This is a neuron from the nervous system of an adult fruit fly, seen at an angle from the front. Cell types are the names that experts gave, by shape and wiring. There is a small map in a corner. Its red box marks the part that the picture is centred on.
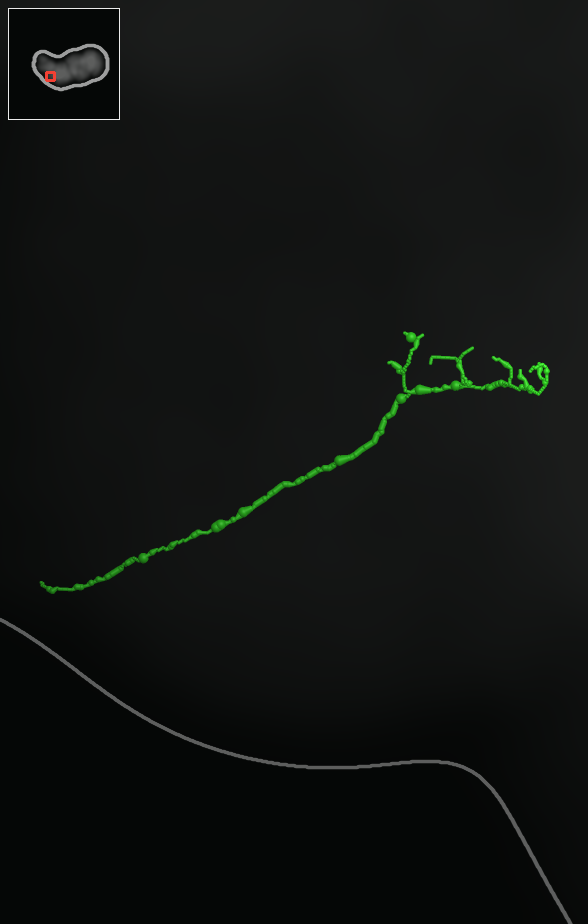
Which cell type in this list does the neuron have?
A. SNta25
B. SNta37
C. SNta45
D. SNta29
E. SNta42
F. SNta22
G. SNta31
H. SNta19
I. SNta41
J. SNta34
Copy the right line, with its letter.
B. SNta37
